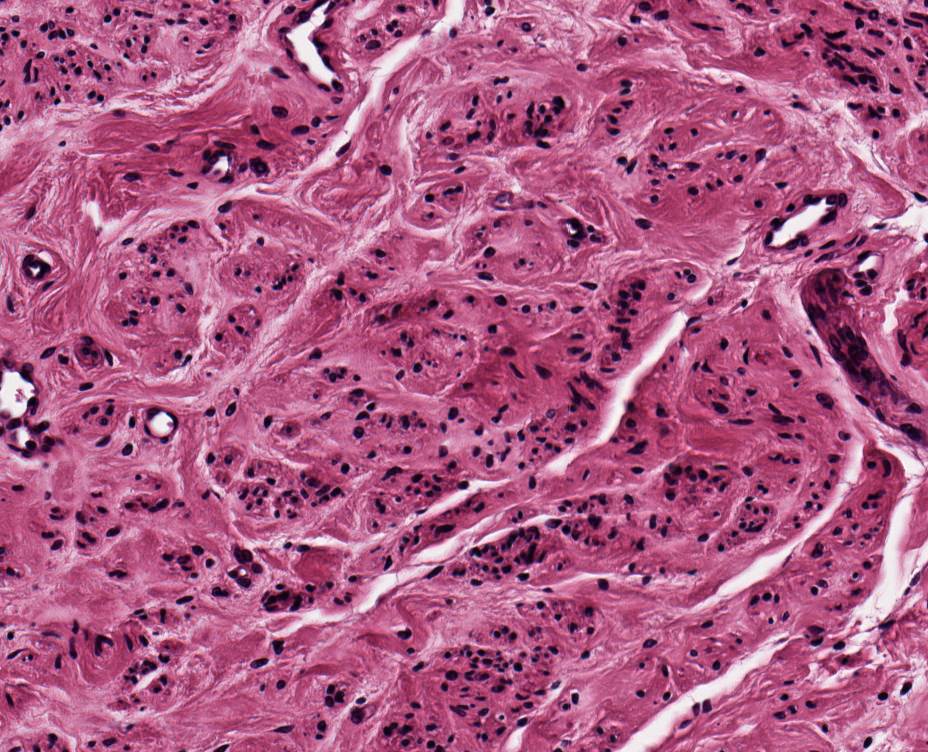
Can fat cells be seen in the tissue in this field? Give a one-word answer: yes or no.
No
